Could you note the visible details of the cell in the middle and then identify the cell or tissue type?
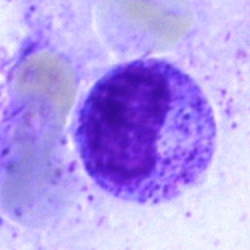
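The cell is round with a smooth outline. Its nucleus fills most of the cell, lies toward the left and shows a concave indentation along its right side. Pale lilac cytoplasm is widest on the right, within that indentation. This is a metamyelocyte.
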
